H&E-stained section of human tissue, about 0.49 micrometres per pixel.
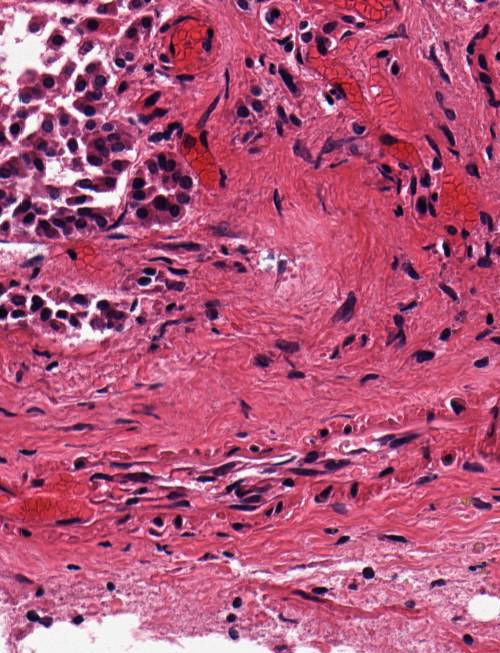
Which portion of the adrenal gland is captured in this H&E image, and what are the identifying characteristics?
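Dense connective tissue, with a cluster of small round cells at upper left. Those cells have round, dark-staining nuclei. Outside the cluster, dense pink collagen fills most of the field.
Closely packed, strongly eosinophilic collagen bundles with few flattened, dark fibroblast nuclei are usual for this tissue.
Lower half: spindle-shaped nuclei and collagen fibres run mostly horizontally.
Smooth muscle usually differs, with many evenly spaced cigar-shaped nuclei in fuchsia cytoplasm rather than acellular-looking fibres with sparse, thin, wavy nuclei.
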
